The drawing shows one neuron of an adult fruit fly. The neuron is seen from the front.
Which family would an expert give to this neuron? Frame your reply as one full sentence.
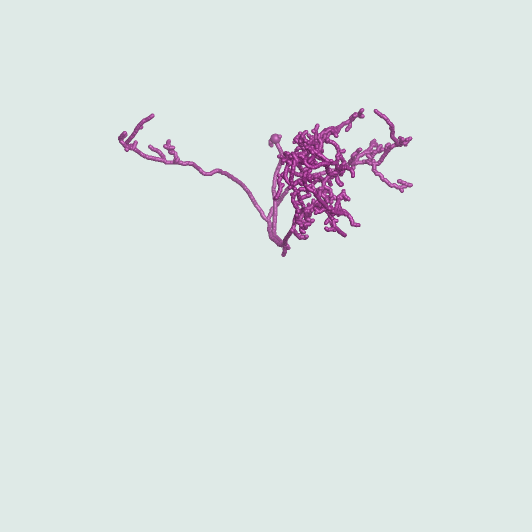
The neuron is assigned to family hemilineage DM1_antero_dorsal.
